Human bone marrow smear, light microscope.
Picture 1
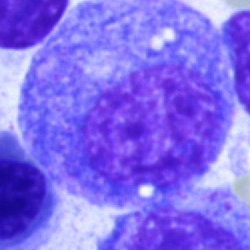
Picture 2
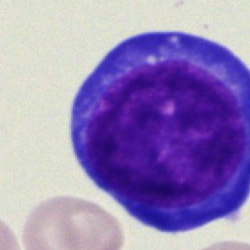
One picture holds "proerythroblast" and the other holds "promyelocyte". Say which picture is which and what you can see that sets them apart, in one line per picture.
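Picture 1: promyelocyte. Fine purple-red granules are scattered through the cytoplasm.
Picture 2: proerythroblast. No granules are visible in the cytoplasm.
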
